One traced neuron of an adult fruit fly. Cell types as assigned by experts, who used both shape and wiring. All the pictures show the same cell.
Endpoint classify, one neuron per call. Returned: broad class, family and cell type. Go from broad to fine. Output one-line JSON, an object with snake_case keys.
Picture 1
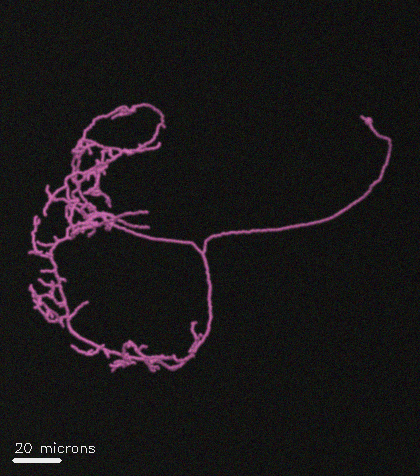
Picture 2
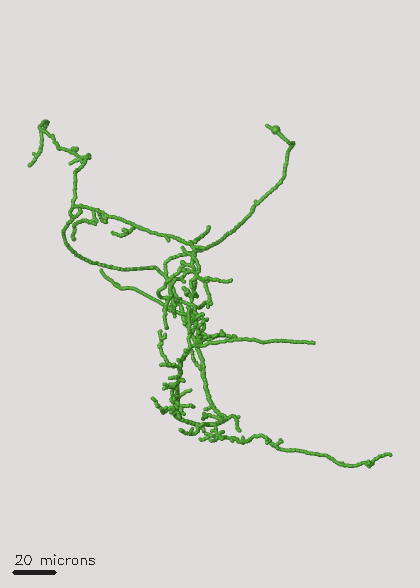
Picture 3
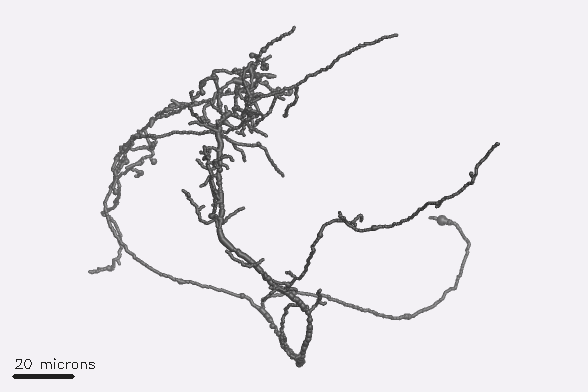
{"broad_class": "nerve-cord intrinsic neuron", "family": "hemilineage 19B", "cell_type": "IN19B072"}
